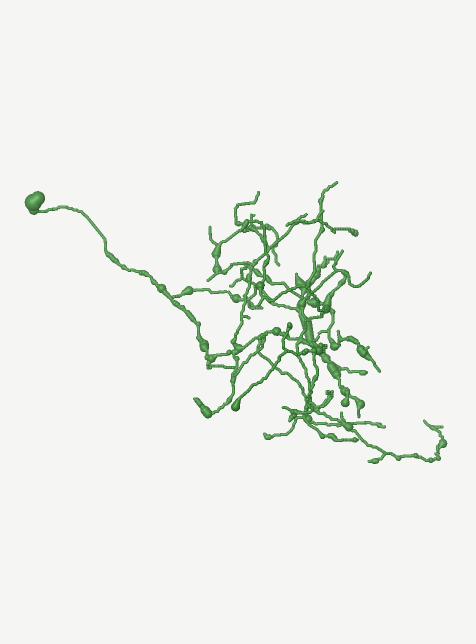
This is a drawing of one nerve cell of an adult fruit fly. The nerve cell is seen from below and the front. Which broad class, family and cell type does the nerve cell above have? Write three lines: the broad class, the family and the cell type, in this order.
central-brain intrinsic neuron
hemilineage ALl1_dorsal
CB3007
